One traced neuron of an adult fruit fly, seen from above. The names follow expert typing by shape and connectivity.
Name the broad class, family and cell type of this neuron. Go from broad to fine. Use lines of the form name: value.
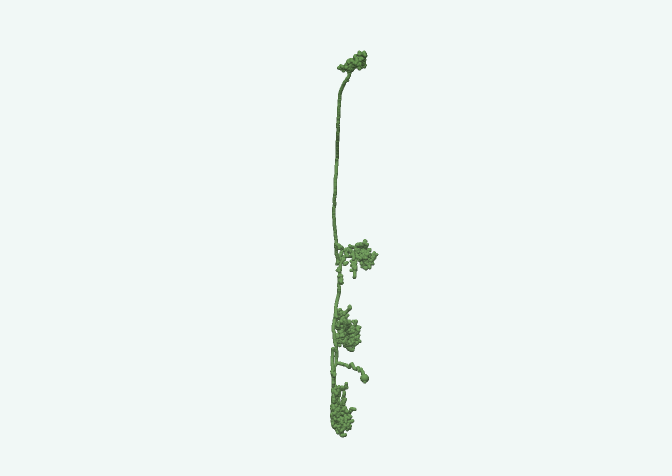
broad class: ascending neuron
family: hemilineage 17A
cell type: AN17A002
